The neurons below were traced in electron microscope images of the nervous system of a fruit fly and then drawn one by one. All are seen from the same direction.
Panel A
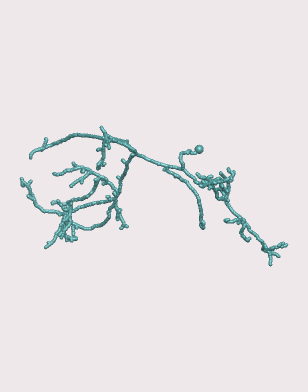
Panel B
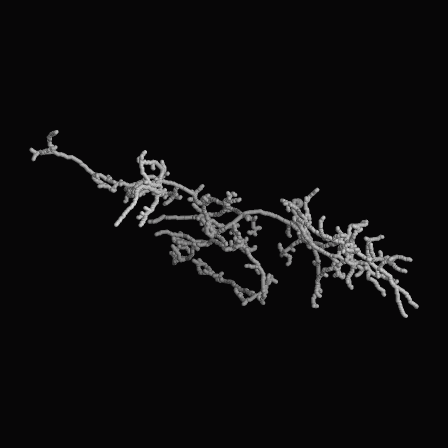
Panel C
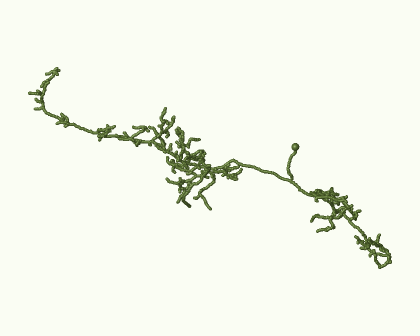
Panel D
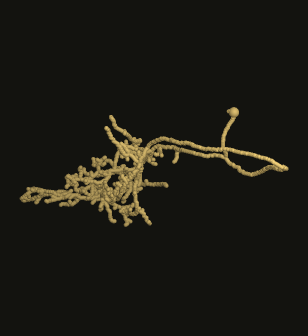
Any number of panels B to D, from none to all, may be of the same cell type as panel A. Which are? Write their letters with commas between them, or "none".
none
